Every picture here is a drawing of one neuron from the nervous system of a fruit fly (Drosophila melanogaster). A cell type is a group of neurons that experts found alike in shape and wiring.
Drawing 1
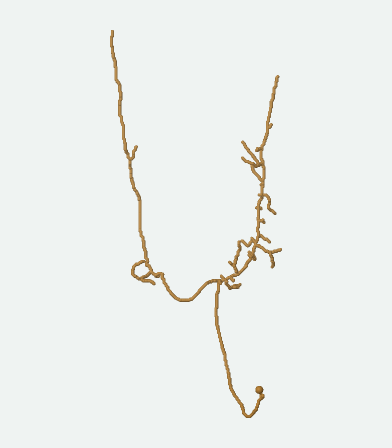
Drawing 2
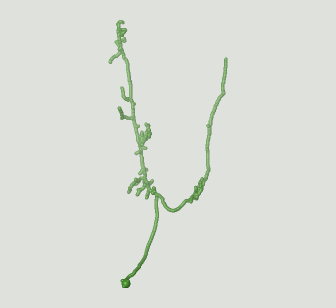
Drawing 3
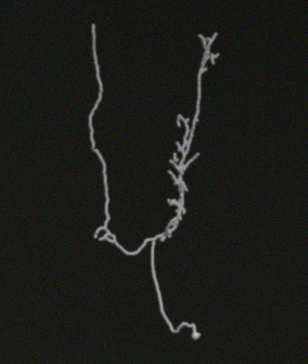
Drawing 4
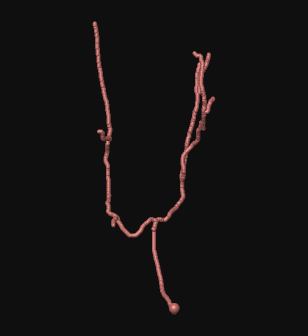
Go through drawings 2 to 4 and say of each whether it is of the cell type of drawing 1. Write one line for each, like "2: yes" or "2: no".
2: yes
3: yes
4: yes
